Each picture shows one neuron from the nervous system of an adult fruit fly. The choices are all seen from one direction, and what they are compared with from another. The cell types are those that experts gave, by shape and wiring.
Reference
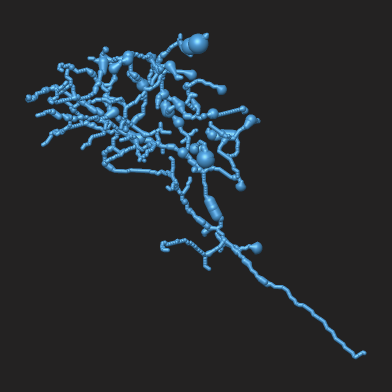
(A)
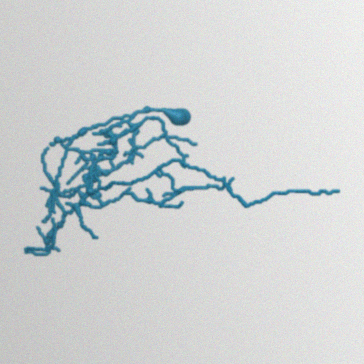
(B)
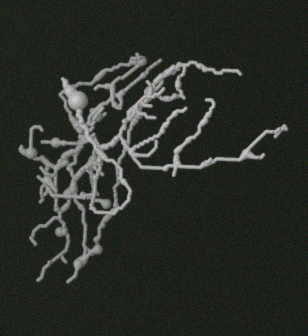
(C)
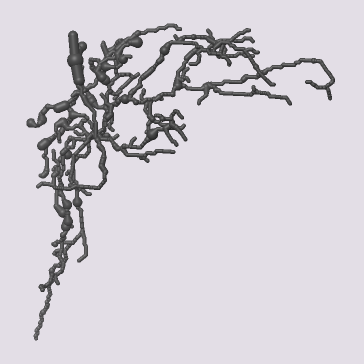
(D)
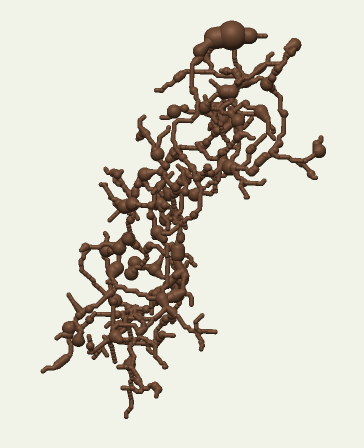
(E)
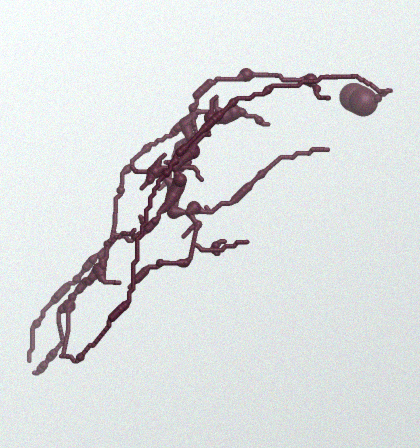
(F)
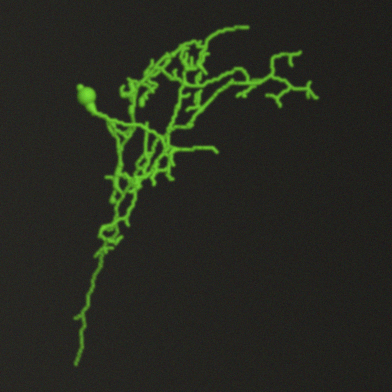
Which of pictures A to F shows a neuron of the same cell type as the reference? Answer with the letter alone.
C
